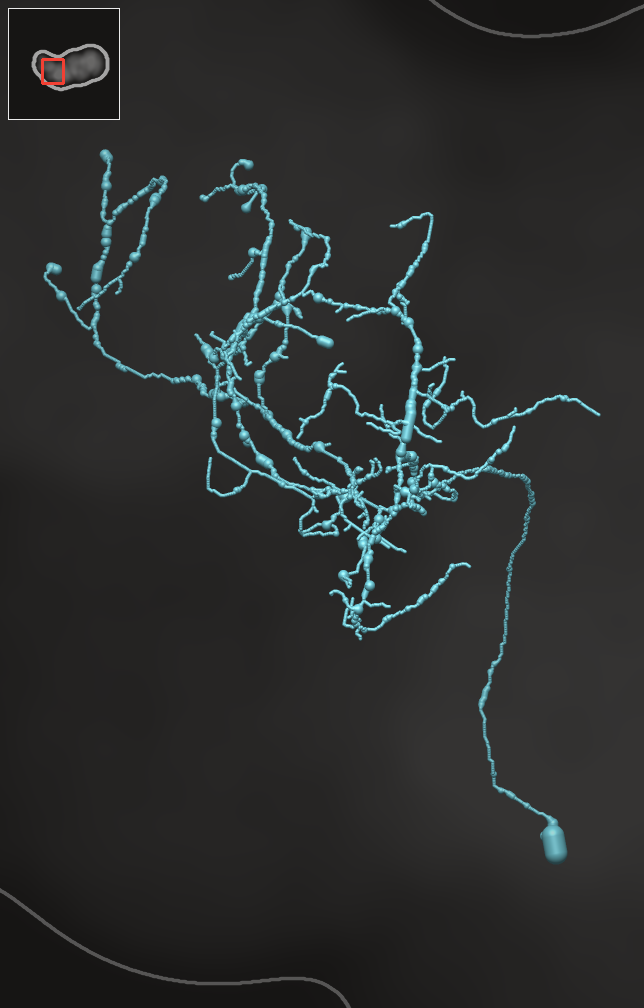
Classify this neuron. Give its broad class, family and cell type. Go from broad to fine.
nerve-cord intrinsic neuron; hemilineage 06B; IN06B074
